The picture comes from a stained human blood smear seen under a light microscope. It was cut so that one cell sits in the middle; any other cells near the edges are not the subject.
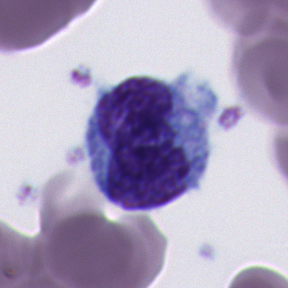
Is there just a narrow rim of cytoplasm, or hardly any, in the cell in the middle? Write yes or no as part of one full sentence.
Yes, in this cell the cytoplasm is scant.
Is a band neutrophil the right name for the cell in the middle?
no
